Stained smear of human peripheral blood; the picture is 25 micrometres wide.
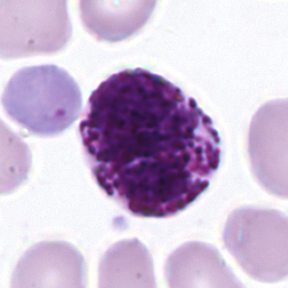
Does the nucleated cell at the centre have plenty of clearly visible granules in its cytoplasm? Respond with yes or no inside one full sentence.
Yes, within its cytoplasm there are many visible granules.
